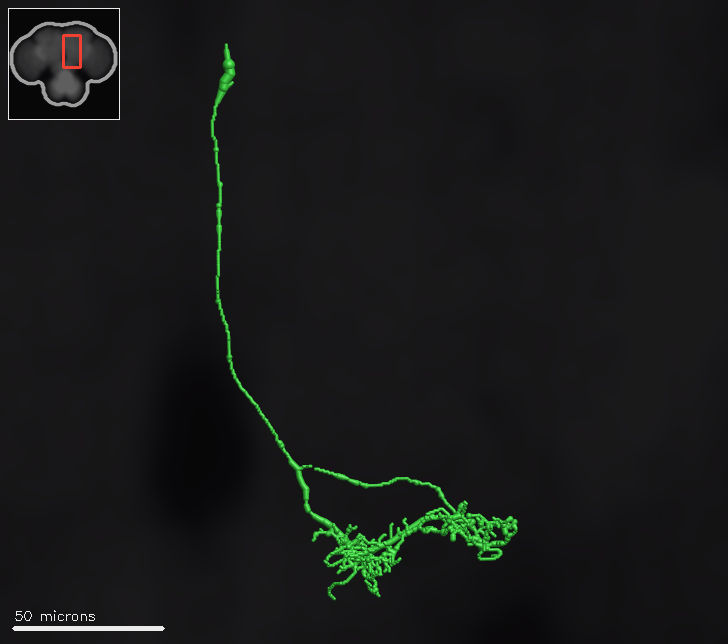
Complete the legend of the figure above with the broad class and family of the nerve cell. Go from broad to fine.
central-brain intrinsic neuron; hemilineage DM1_antero_ventral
